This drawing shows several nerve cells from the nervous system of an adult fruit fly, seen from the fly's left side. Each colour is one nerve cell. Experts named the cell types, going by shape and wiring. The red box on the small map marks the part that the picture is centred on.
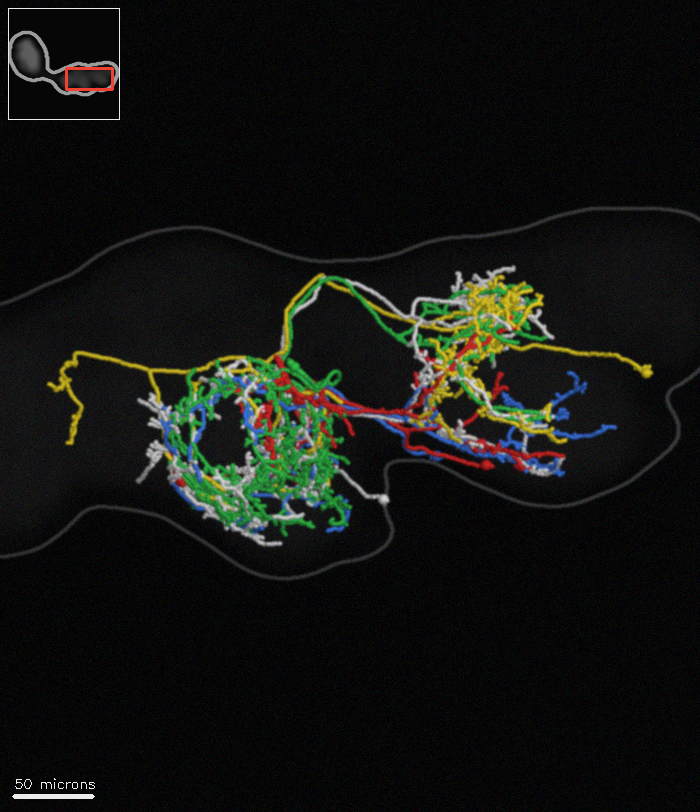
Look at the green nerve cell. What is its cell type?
IN19A027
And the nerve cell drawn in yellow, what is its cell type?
IN03A012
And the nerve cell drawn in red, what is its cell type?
IN03A052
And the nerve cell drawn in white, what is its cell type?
IN12A004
